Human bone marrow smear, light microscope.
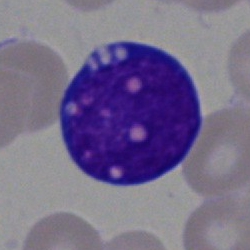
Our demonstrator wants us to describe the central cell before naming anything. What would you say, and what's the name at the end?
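Look first at the cytoplasm: it forms only a thin rim around the nucleus, and that rim is deep blue. Now notice the several round pale spots, sharply outlined, scattered across the cell. Along the upper-left edge there is also a short row of small pale spots. This cell is a blast.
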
